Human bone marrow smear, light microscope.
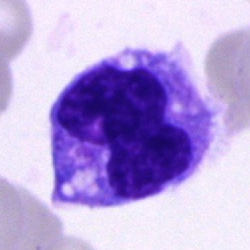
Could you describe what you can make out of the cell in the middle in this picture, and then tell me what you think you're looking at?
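A deep indentation gives the nucleus a folded, lobed shape, and its chromatin stains dark purple, dense rather than pale and open. The widest rim of cytoplasm lies at the lower left, where several small clear vacuoles sit. This is a monocyte.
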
